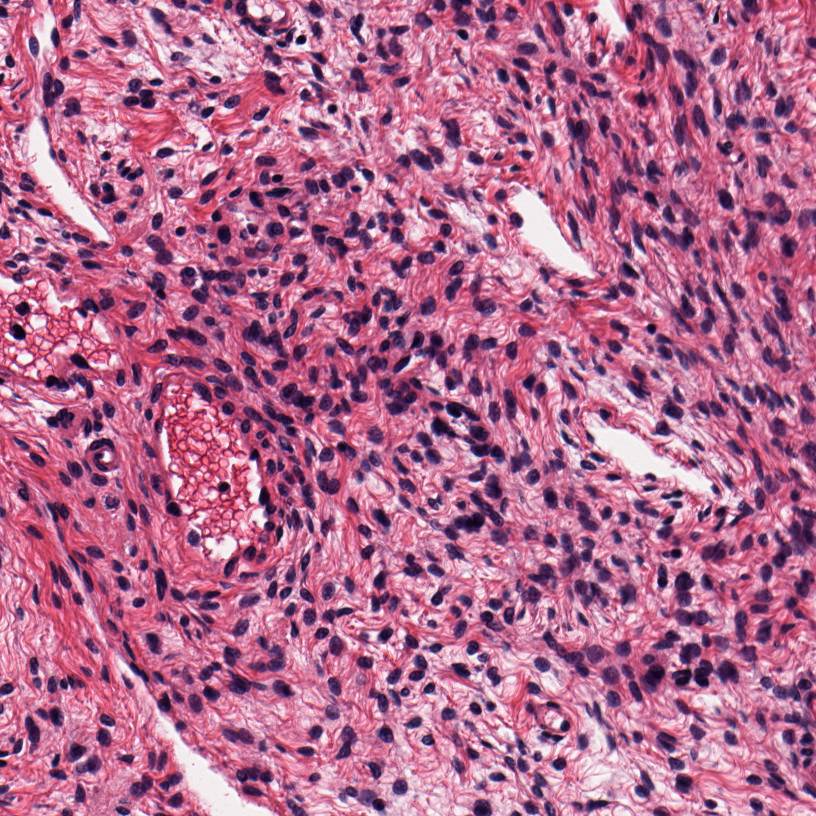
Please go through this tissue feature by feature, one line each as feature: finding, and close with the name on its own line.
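Pattern: diffuse sheet of spindled to oval cells in fibrous stroma
Epithelium: none anywhere
Nuclei: oval to elongated, darkly stained, no prominent nucleoli
Cytoplasm: scant, pink, indistinct borders
Vessel: lumen left of centre packed with red blood cells
Tissue: ovary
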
